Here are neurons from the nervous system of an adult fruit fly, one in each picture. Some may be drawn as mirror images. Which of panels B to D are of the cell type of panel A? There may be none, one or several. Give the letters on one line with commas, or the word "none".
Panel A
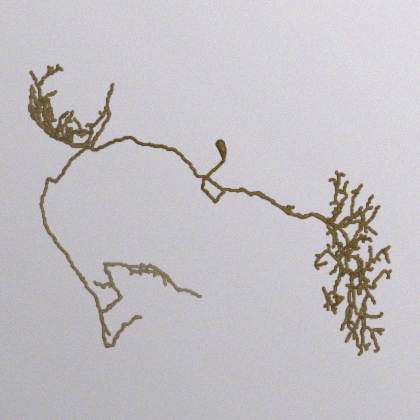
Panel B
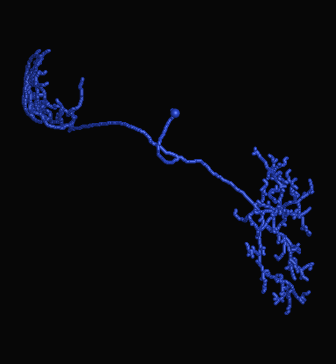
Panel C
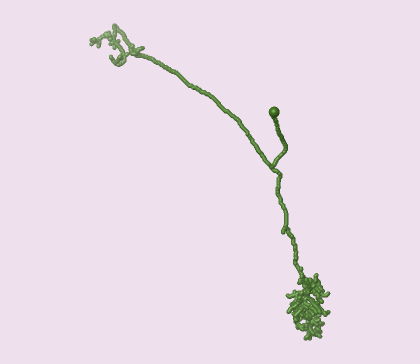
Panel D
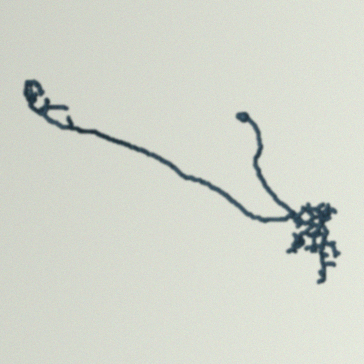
B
